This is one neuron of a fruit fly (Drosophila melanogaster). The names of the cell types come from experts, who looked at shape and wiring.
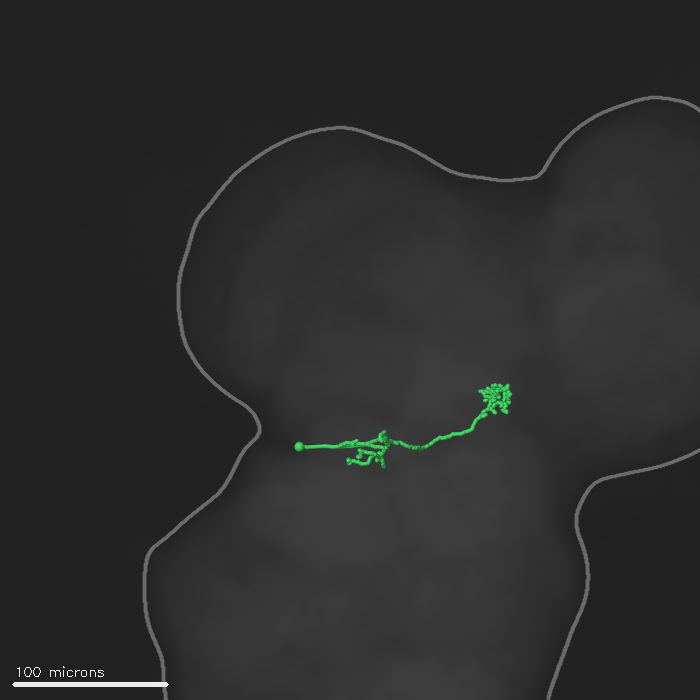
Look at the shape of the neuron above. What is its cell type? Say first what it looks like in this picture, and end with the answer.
From left to right in the picture it spans about 140 microns. In this view it is more than twice as wide as it is tall. It is a visual projection neuron. Its cell type is LC12.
